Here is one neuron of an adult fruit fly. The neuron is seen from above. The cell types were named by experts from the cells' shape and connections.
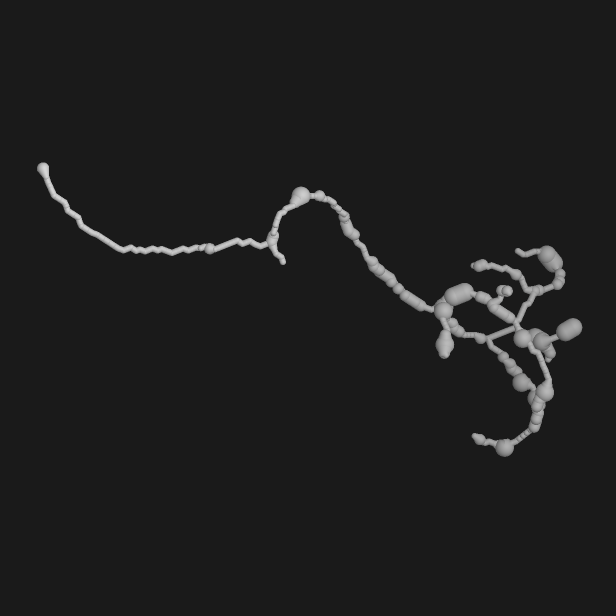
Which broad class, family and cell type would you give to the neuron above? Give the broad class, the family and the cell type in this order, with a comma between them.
sensory neuron entering the brain, class olfactory, ORN_VL1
